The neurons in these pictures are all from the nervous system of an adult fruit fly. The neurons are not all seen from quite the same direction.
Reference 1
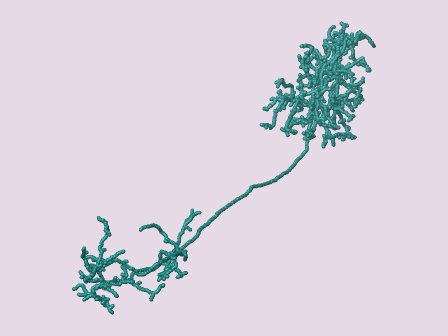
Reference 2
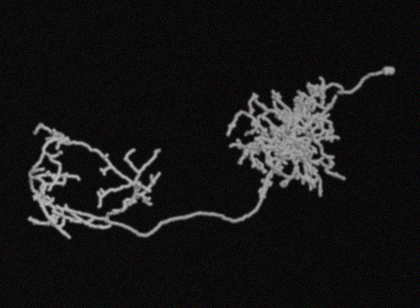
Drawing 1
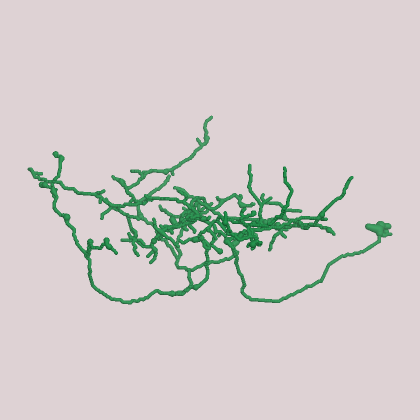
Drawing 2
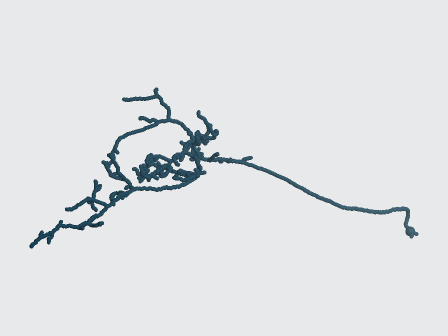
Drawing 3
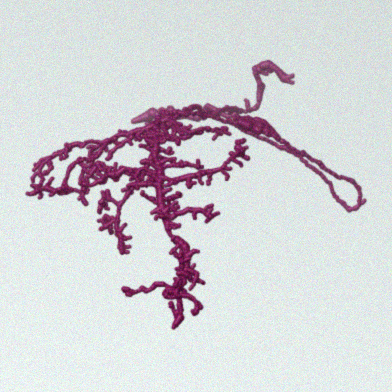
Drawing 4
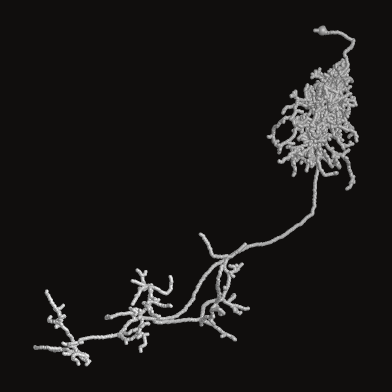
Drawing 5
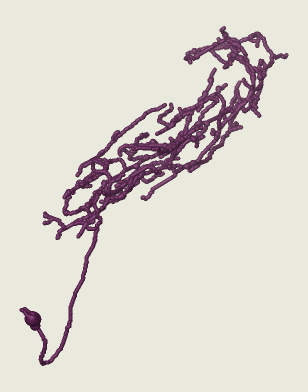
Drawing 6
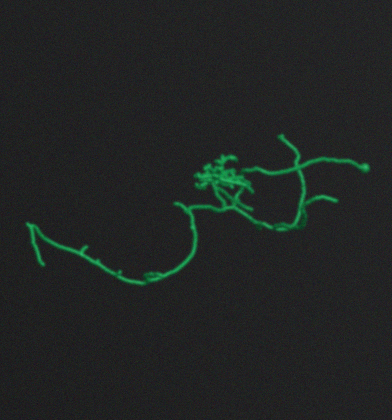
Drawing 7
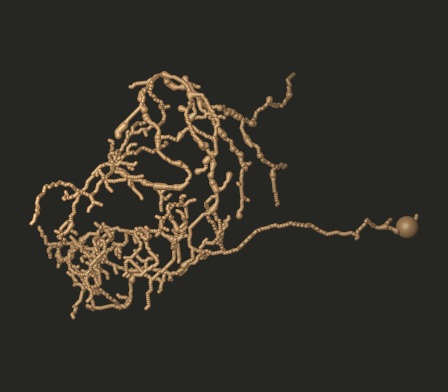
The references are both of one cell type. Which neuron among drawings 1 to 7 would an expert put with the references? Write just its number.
4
